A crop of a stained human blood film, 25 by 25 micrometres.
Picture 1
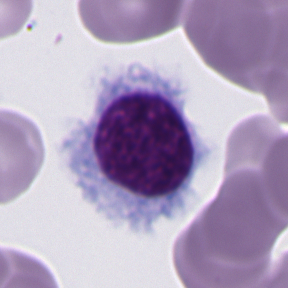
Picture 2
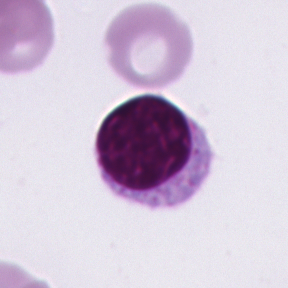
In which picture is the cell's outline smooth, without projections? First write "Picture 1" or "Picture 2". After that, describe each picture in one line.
Picture 2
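In picture 1: The cell border is ragged, with many fine hair-like projections all the way round.
In picture 2: The cell outline is smooth and rounded, without surface projections.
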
